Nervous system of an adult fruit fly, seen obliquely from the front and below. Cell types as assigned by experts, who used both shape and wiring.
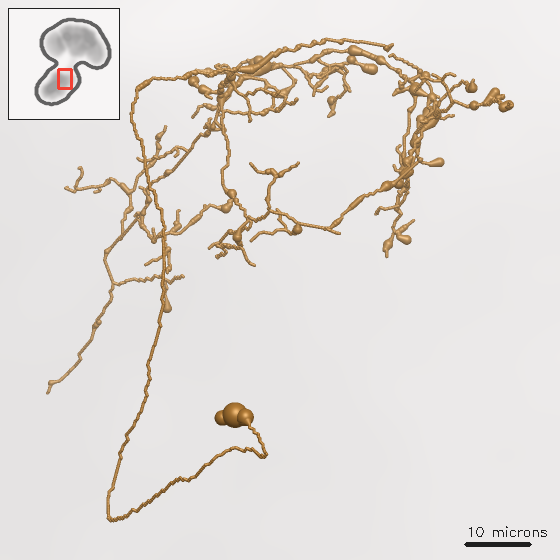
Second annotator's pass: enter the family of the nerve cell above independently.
hemilineage 02A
